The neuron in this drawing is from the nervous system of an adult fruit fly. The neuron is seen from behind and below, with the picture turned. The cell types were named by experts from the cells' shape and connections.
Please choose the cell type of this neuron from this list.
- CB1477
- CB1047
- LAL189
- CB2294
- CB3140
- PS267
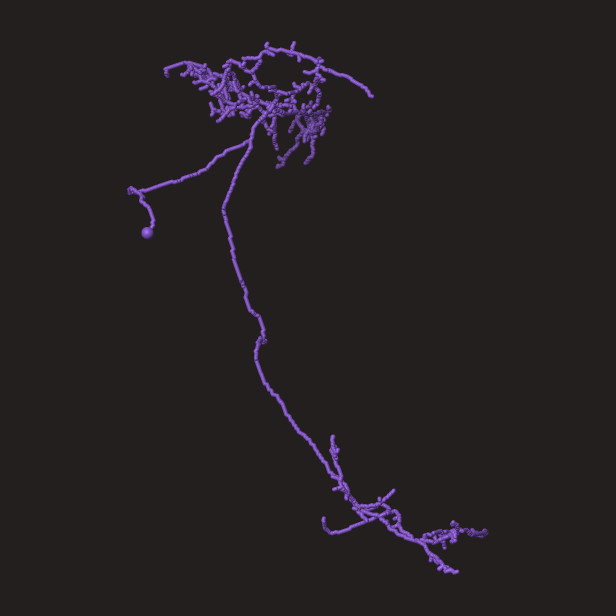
CB1477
